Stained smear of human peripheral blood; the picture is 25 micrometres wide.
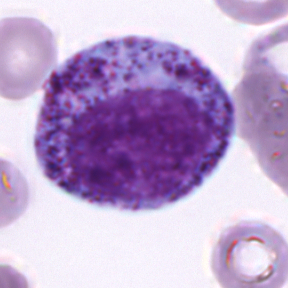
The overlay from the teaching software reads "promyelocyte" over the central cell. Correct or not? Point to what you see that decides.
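Taking it piece by piece, the cell measures about 18 by 15 micrometres, with a smooth, roughly round outline.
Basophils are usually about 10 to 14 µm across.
So size counts against basophil. The nucleus sits in the lower part of the cell, leaving a wider band of cytoplasm above it.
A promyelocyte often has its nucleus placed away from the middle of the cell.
That placement goes with promyelocyte. The cytoplasm holds many coarse dark purple granules, most crowded along the upper and left edges, with pale bluish-grey cytoplasm between them.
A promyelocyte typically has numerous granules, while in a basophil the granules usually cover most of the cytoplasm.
Lots of granules would suit either name, but the cytoplasm showing between them speaks against basophil. So yes, promyelocyte fits.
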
